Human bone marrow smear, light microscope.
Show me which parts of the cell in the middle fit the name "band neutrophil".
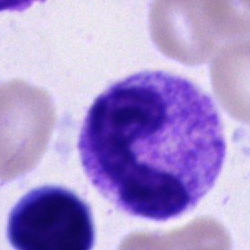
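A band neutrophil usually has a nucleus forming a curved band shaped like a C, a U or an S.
Here the nuclear band runs along the left and lower side of the cell, which goes with that band form.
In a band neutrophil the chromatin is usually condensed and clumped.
This cell's chromatin is dark and coarsely clumped, so it fits. The cytoplasm is plentiful and pale pinkish-lilac, filled with fine purple granules. The features described agree with the name band neutrophil, and none are set against it.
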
